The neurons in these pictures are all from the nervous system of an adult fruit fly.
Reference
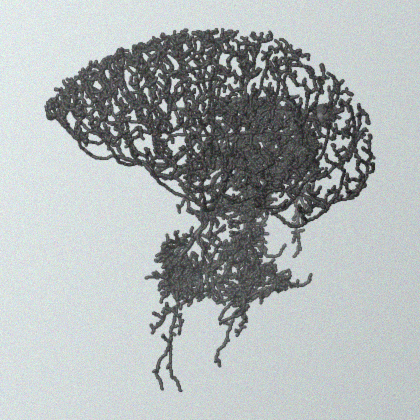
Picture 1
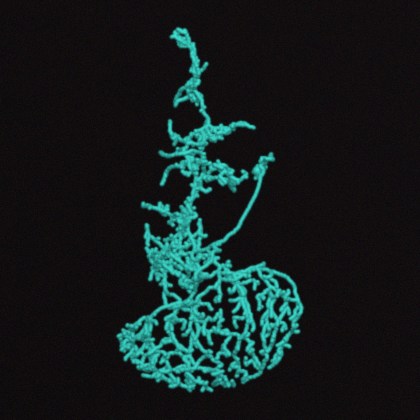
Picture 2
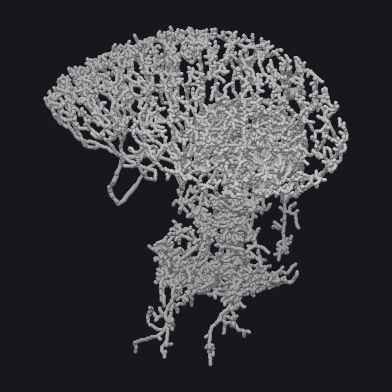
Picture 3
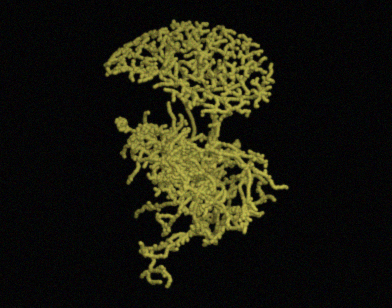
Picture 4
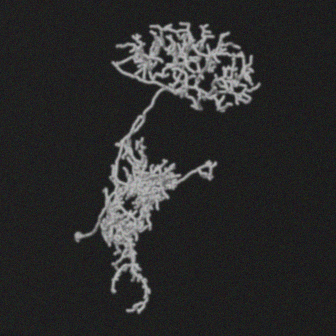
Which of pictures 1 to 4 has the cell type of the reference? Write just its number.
2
